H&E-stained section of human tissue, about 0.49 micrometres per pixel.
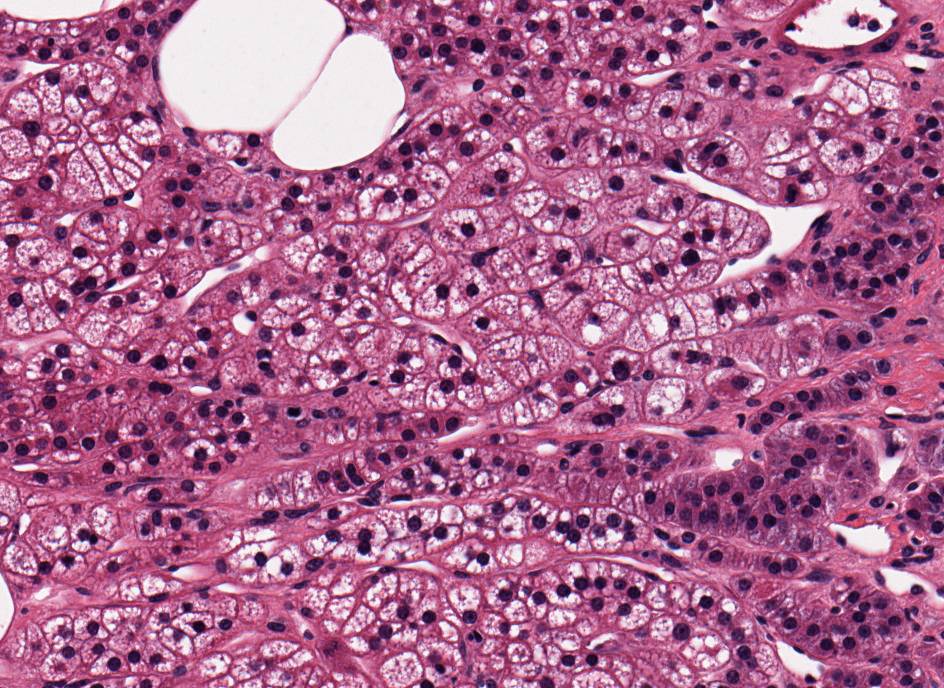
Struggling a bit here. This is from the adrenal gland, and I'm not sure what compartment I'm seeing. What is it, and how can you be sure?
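You are looking at the zona fasciculata. Notice the pale, finely bubbly cytoplasm and sharply outlined borders of most cells.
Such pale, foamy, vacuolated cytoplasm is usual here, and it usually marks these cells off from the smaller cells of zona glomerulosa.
Between the cords run only thin pink septa with slit-like, thin-walled vascular spaces.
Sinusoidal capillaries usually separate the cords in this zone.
At lower right, a group has denser pink cytoplasm, few vacuoles and more crowded nuclei.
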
